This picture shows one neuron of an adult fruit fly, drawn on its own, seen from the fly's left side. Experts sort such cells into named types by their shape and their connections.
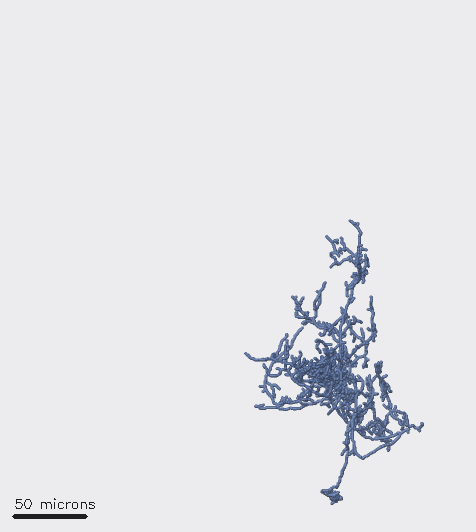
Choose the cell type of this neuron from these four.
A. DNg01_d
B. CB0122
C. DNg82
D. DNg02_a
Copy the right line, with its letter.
B. CB0122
